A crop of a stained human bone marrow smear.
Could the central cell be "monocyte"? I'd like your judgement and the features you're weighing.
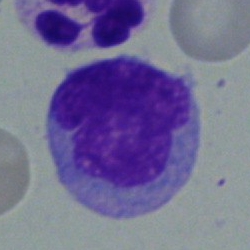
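Outline: round. Nucleus: placed toward the top of the cell, with a notch on its left side. Chromatin: dark purple and patchy, with small paler spots scattered through it. Granules: none distinct in the cytoplasm.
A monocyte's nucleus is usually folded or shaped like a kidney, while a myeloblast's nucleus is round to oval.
The notched nucleus therefore sides with monocyte and against blast. Monocyte fits this cell; blast does not.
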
